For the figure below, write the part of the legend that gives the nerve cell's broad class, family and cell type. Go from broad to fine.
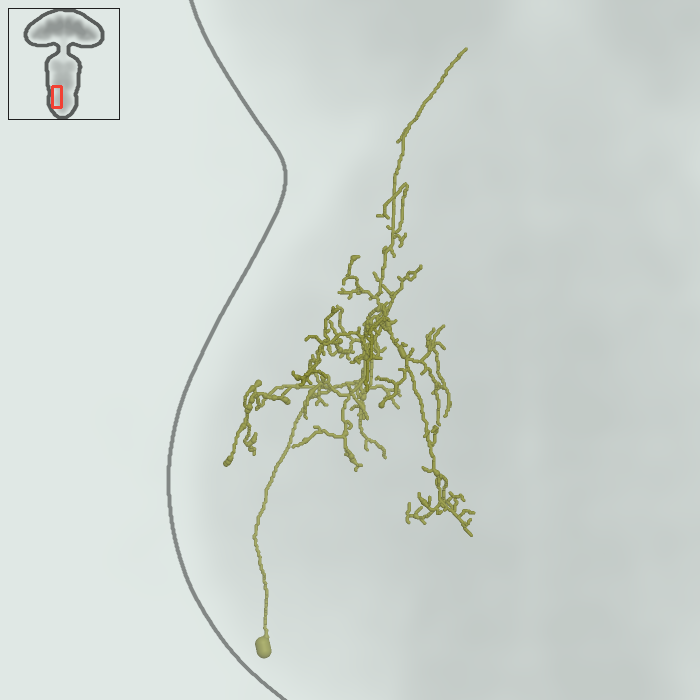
nerve-cord intrinsic neuron; hemilineage 16B; IN16B118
